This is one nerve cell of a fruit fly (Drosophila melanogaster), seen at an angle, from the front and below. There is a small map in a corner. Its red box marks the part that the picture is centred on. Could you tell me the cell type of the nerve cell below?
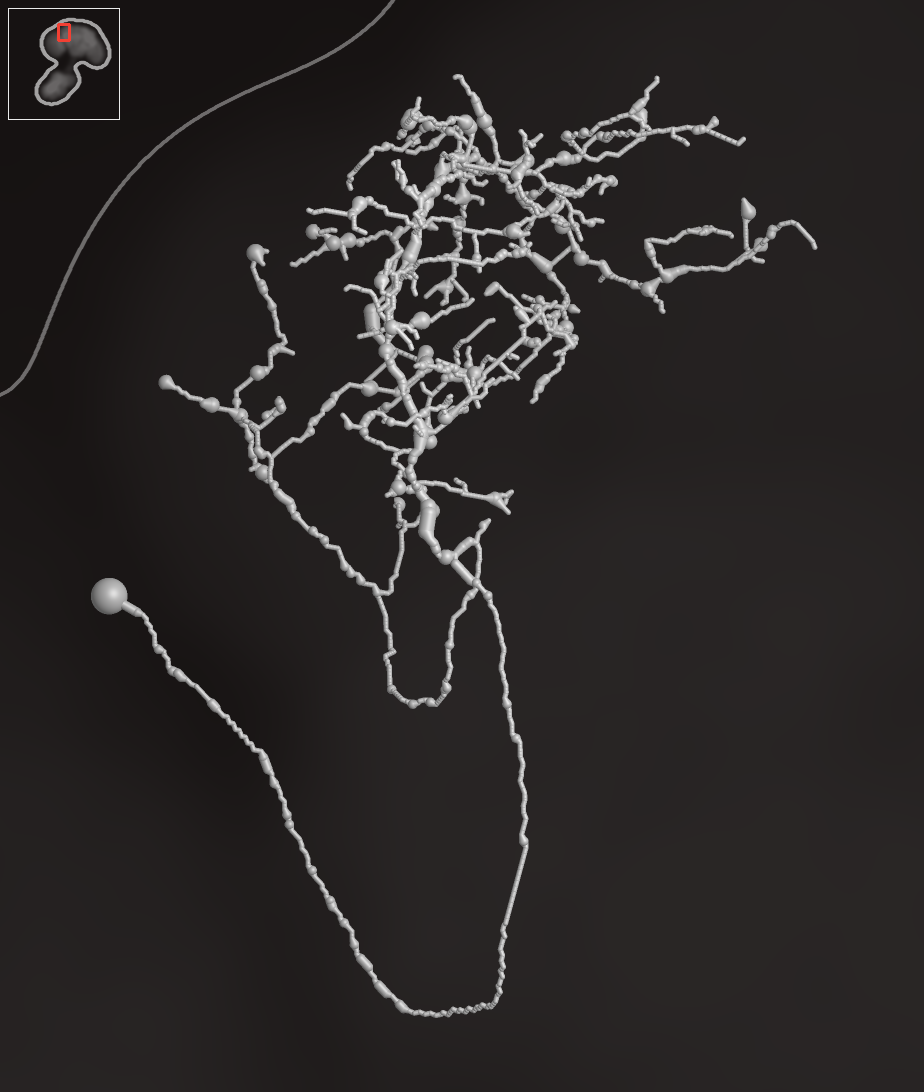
LHPV2b4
